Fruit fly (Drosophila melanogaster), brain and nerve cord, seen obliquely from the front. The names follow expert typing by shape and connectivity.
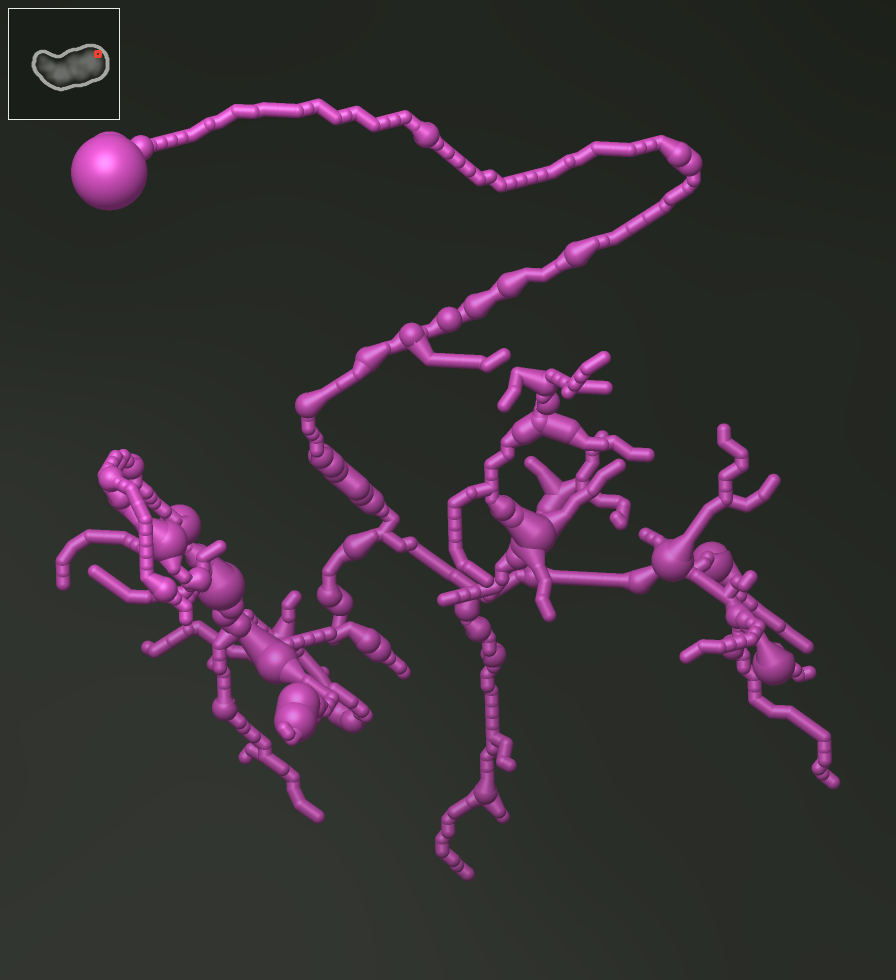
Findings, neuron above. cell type: Mi17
